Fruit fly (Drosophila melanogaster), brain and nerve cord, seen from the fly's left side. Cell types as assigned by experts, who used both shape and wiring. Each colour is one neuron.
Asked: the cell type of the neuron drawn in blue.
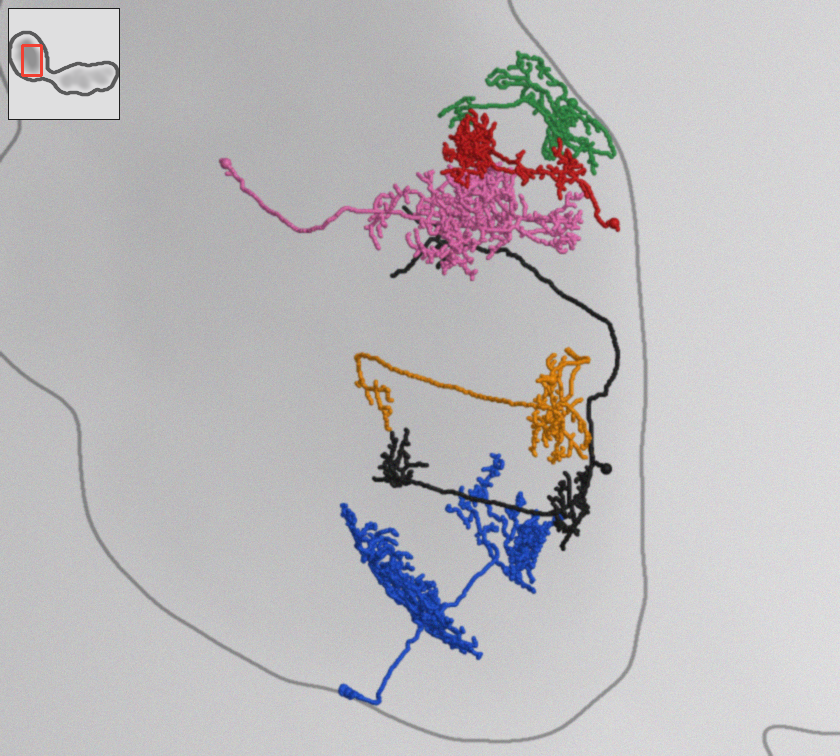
TmY16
